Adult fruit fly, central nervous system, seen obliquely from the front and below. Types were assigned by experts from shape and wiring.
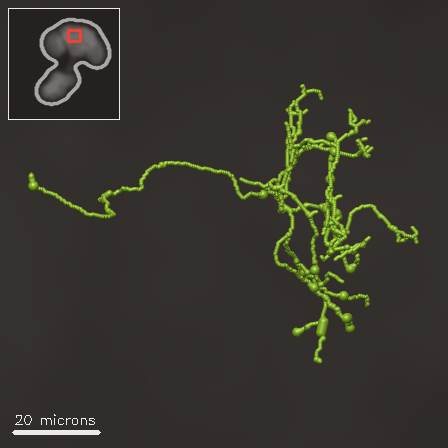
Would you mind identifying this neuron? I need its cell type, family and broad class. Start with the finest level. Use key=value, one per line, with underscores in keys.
cell_type=CB1824
family=hemilineage ALl1_dorsal
broad_class=central-brain intrinsic neuron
